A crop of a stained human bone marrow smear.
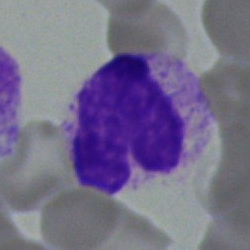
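Band neutrophil, the cell in the middle of a stained bone marrow smear: the nucleus is indented, its notch opening toward the bottom. The widest band of cytoplasm lies to the right of the nucleus. The cytoplasm is pale pinkish-lilac with scattered fine purple granules.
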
